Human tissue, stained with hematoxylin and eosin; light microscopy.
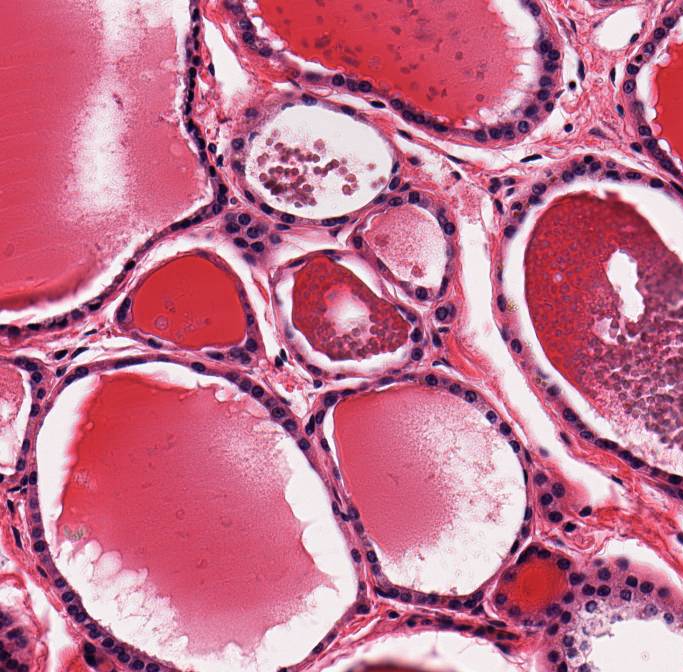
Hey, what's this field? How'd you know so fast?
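Thyroid follicle, each one lined by a single layer of flattened to low cuboidal epithelial cells, with most lumens filled by homogeneous pink-red colloid.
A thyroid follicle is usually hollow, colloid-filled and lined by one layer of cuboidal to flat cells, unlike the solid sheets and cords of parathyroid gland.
In the large lower follicles the colloid has a pale, scalloped, vacuolated rim at the epithelium. Thin pink fibrous strands carrying small capillaries separate the follicles.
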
